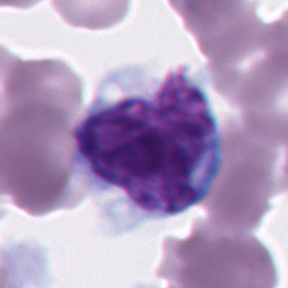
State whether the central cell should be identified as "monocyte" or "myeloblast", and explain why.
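Monocyte, not myeloblast. First check, nucleoli: none can be seen in the nucleus.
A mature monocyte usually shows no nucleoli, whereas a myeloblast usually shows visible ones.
Next, nuclear shape: irregular and folded, with a notch at its top edge. Then cytoplasm: no distinct granules. Finally, red cells crowd against the cell's right side.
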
